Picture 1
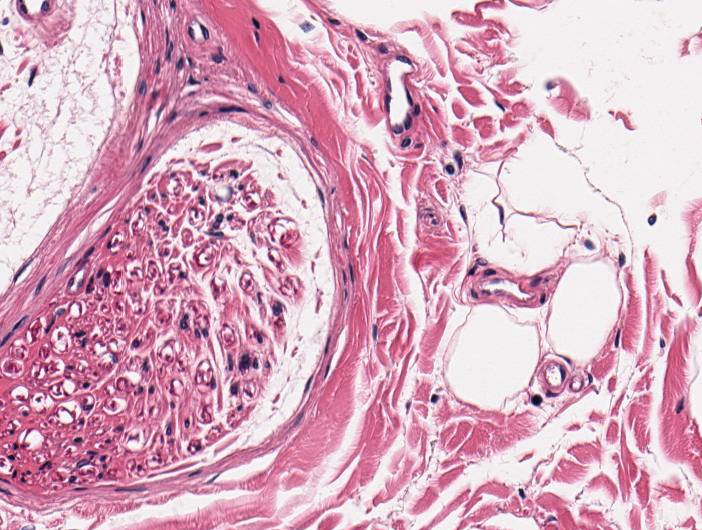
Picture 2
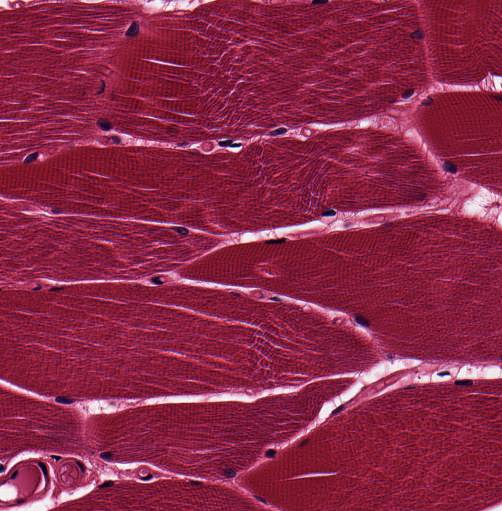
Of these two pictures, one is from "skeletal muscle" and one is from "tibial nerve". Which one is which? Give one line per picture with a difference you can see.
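Picture 1: tibial nerve. The fascicle is packed with many small round profiles, each a central pink axon ringed by a pale halo where myelin has been lost in processing.
Picture 2: skeletal muscle. The field is filled by long muscle fibres lying side by side and running roughly from left to right.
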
